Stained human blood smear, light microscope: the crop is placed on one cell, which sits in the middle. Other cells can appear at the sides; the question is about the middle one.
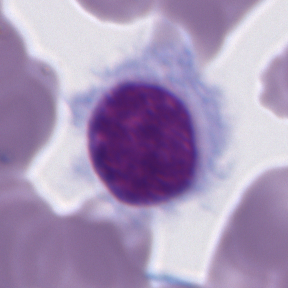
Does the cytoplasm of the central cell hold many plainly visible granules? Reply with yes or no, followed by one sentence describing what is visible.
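No. The cytoplasm shows no distinct granules.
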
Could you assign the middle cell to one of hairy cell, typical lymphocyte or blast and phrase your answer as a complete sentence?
Centred in the crop is a hairy cell.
